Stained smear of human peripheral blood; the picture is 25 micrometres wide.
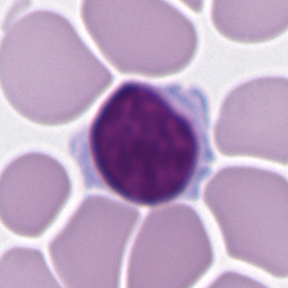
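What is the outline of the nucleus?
Oval and smooth, without indentation, about 11 by 9 micrometres.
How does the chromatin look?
Deep purple and dense, with only faint mottling.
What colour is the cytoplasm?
Pale greyish-blue, with no granules seen.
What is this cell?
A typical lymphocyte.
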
